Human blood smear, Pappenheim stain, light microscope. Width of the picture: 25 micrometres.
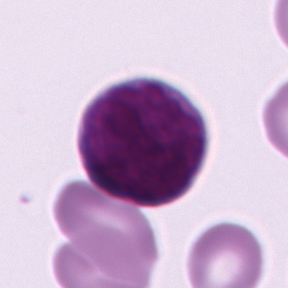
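Myeloblast, the nucleated cell at the centre of this stained peripheral blood smear. Its outline is smooth and round, and I can find no projections or hair-like extensions on the surface. The cell measures about 11 micrometres across, and so does its round nucleus, which takes up about 90% of the cell's area. Looking around the nucleus, I see no distinct rim of cytoplasm. Nor can I make out any distinct granules anywhere in the cell.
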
